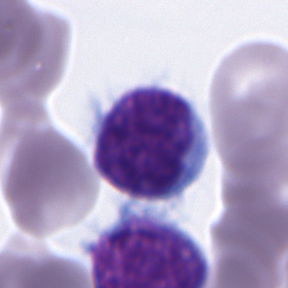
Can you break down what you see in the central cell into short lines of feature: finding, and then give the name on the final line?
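Nucleus: occupies most of the cell
Chromatin: dense and clumped
Cytoplasm: narrow rim, pale blue, mainly on the right side of the nucleus
Surface: fine hair-like projections extending outward
Name: hairy cell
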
